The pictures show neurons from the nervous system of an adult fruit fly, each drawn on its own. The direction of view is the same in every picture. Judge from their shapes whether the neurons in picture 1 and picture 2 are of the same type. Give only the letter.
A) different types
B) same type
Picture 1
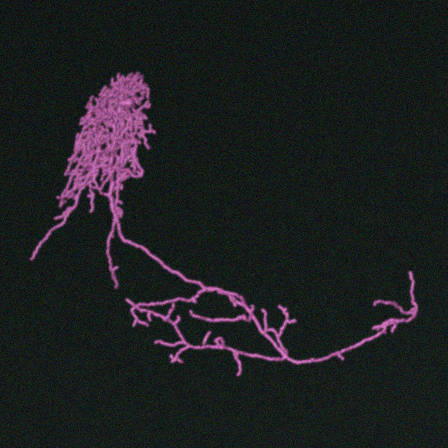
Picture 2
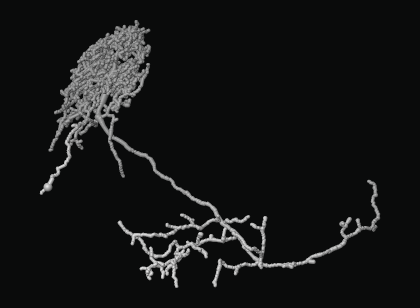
B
